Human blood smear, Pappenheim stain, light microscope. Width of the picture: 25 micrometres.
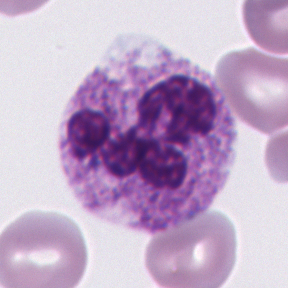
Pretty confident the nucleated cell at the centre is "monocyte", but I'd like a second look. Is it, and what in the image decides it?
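The nucleus falls into four or more separate lobes, and the plentiful cytoplasm is pale pinkish-lilac.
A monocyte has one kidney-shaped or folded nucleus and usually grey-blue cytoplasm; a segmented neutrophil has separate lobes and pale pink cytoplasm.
So monocyte doesn't fit: it's a segmented neutrophil.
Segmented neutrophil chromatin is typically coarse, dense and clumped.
Here it's dark purple and coarsely clumped.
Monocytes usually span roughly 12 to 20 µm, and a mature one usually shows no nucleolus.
Its size, about 16 micrometres, and lack of nucleoli would suit a monocyte too.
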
